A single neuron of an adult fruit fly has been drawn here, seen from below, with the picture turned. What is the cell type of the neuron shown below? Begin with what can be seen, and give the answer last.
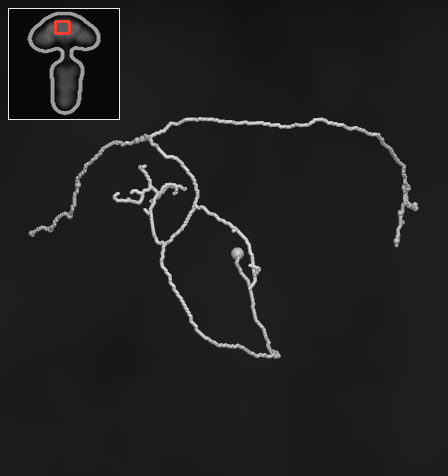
It is in the brain and does not reach the nerve cord. Its cell body lies in the middle of the picture. This is a central-brain intrinsic neuron. The cell type is FS3_d.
